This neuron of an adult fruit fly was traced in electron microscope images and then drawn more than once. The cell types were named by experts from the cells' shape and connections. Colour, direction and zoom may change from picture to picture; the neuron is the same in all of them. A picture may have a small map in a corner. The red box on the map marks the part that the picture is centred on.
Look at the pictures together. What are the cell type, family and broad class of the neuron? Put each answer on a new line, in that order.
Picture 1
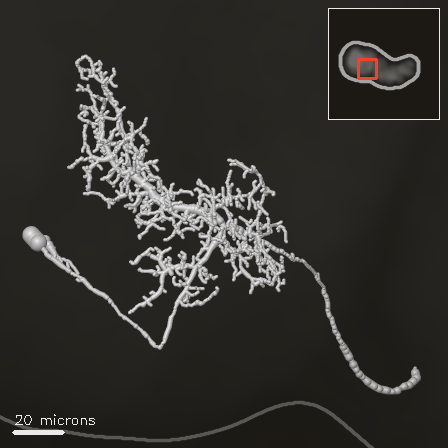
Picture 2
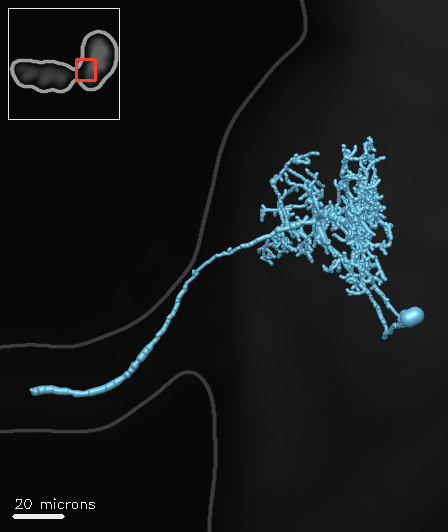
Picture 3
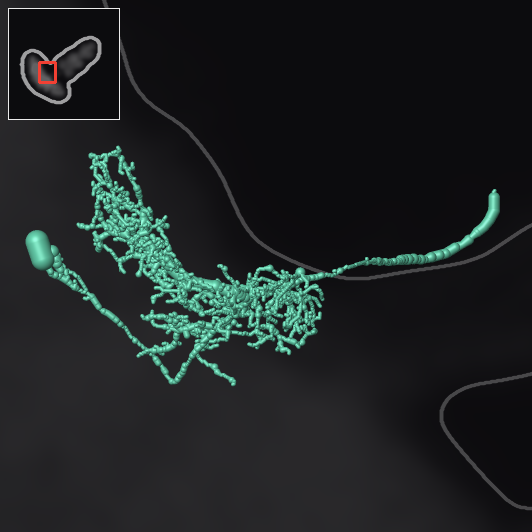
GNG283
hemilineage LB12
motor neuron of the brain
